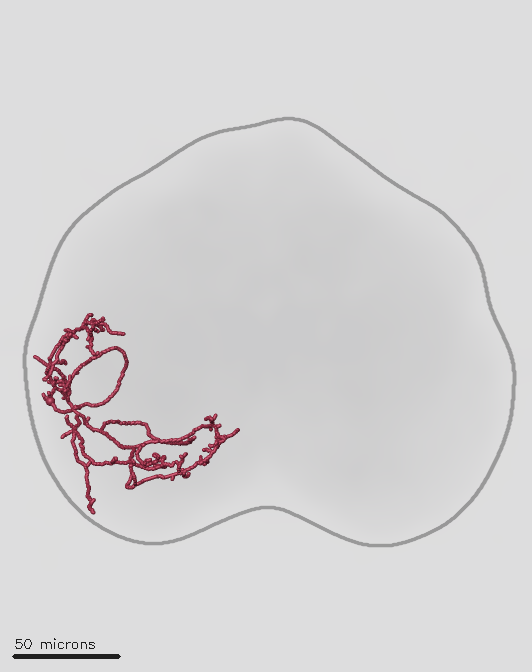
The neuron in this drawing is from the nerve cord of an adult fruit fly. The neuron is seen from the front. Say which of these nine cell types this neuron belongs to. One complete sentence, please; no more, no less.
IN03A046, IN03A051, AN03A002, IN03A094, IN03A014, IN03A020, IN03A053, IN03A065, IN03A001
Regarding its cell type, the neuron is IN03A094.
